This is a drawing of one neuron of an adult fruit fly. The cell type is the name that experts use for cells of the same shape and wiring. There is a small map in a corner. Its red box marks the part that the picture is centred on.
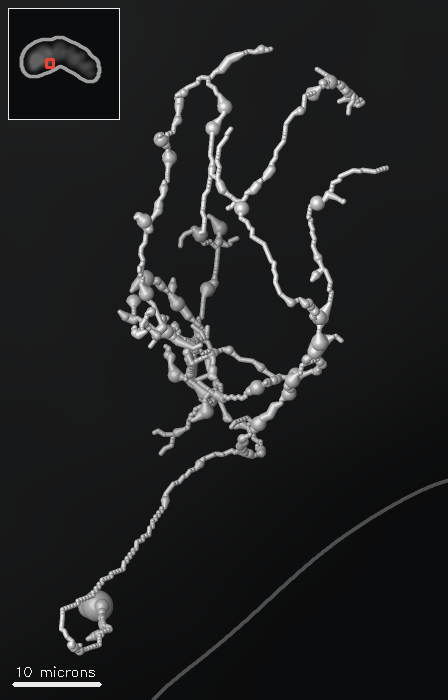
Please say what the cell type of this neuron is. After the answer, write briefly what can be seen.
Its cell type is LHPD3a5. Its broad class is central-brain intrinsic neuron. By the scale bar it is about 70 microns tall in this view. The picture shows dozens of branch ends.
